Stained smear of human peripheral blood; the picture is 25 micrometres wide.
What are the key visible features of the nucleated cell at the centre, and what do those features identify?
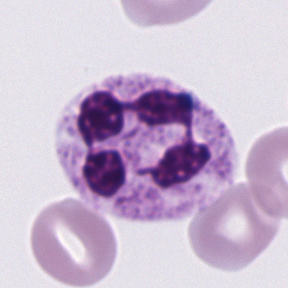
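A smooth, roughly oval outline is the first thing I notice. Inside, the lobes are joined by thin threads of nuclear material, and they are arranged in a loose ring around a central area of cytoplasm. That cytoplasm looks plentiful and pale pinkish-lilac. My answer, then: a segmented neutrophil.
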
